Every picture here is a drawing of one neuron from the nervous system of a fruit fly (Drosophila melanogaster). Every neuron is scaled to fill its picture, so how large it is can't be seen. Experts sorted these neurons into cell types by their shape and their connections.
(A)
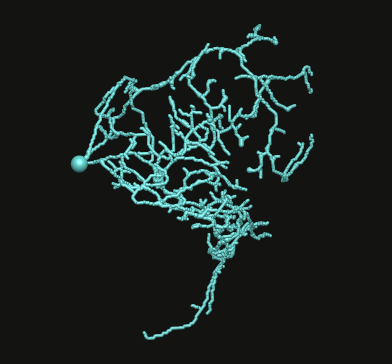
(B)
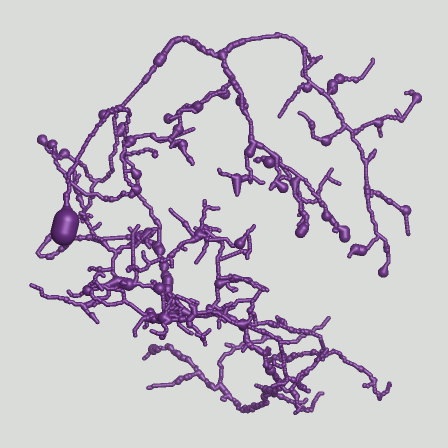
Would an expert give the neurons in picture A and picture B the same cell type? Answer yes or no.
yes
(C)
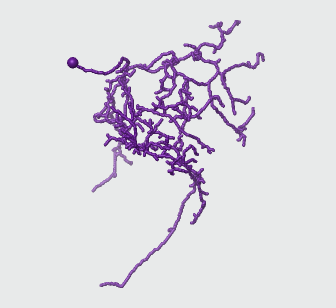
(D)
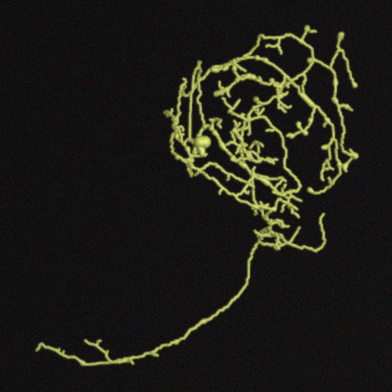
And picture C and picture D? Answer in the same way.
yes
